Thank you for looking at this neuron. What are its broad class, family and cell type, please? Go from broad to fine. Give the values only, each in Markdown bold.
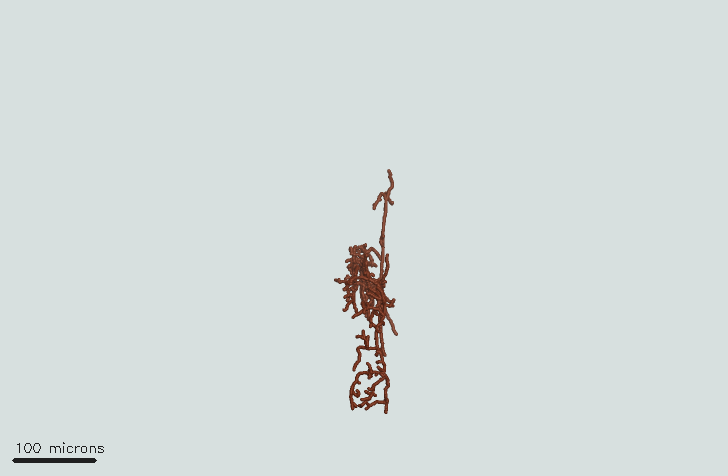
**nerve-cord intrinsic neuron**, **hemilineage 12A**, **IN12A026**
